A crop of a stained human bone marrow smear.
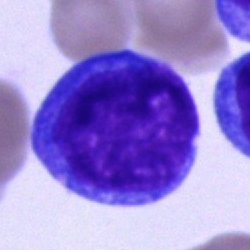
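Blast at the centre of a stained human bone marrow smear under the light microscope. The cell outline is round and smooth. Dark purple chromatin is scattered with small pale spots. A thin rim of deep blue cytoplasm surrounds the nucleus and is broadest on the left side.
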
